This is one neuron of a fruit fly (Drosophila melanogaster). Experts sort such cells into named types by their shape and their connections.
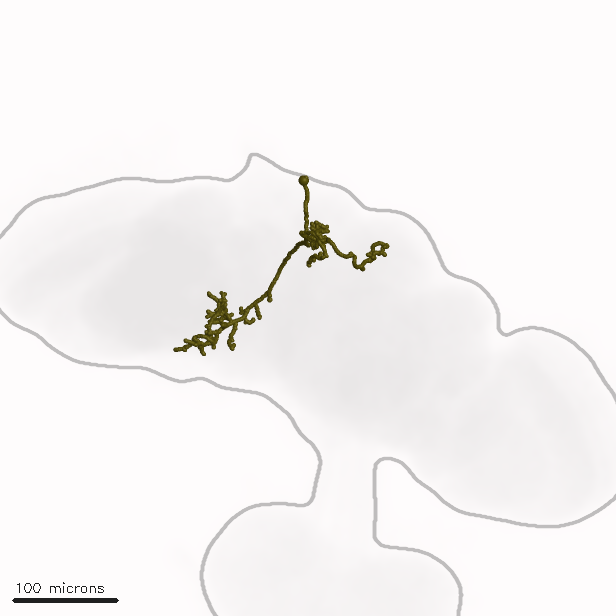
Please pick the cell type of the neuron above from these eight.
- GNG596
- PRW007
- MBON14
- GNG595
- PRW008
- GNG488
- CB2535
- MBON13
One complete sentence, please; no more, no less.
For this neuron, the cell type is CB2535.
